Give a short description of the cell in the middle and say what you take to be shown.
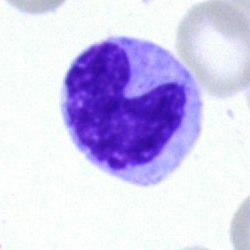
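Its outline looks roughly round. A deep notch indents the nucleus, giving it a kidney-like shape, and the notch opens toward the upper right. I can't make out any clear vacuoles in the cytoplasm. This, then, is a band neutrophil.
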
